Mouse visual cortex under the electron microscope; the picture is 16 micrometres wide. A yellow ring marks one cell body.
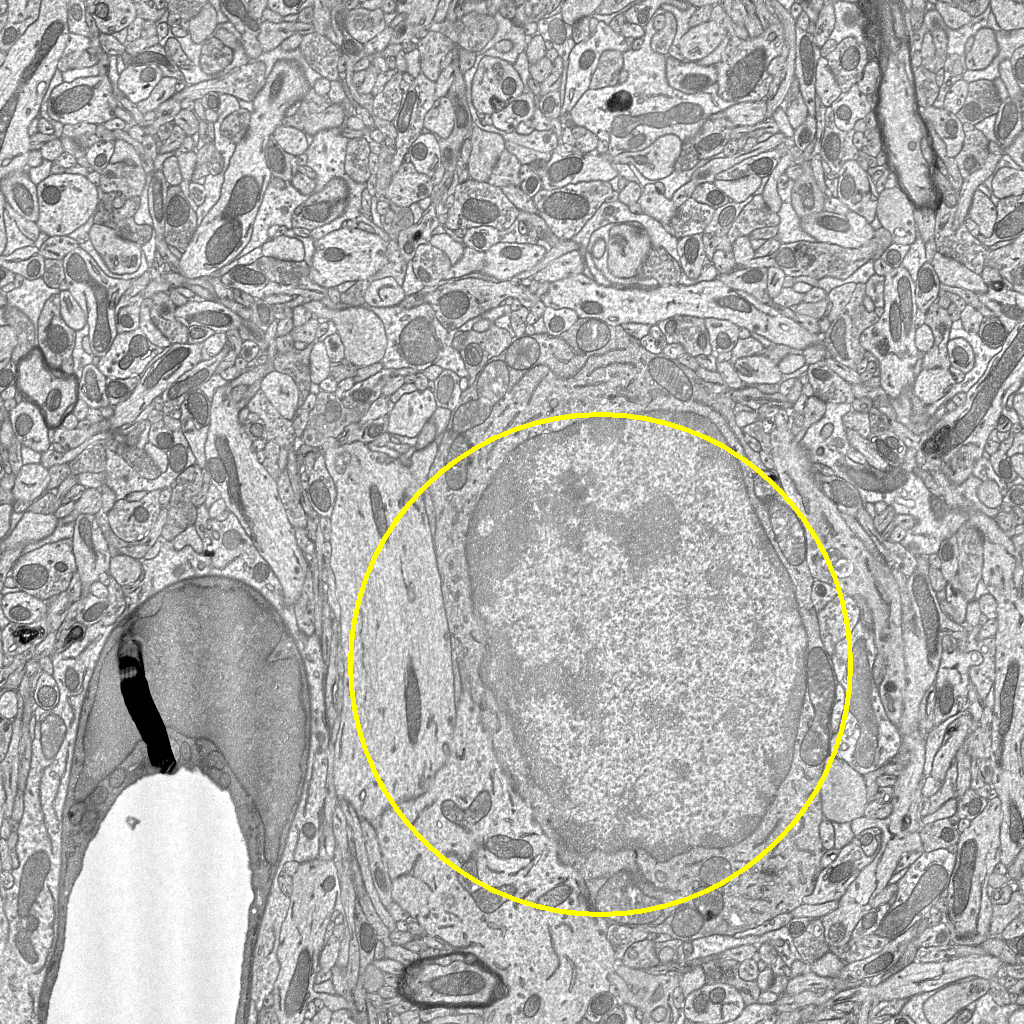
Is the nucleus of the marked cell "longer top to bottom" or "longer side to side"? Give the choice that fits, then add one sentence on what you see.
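Longer top to bottom. A large oval nucleus fills most of the ring, with its long axis running roughly top to bottom.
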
